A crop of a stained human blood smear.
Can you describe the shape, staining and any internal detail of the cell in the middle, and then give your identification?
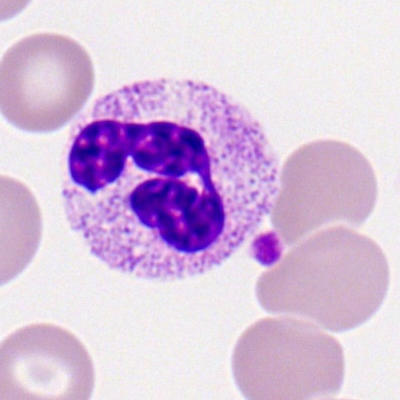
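The chromatin is dark purple and coarsely clumped, and no nucleoli are visible. Fine lilac-pink granules are scattered throughout the cytoplasm, which contains no vacuoles. The cell is a segmented neutrophil.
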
